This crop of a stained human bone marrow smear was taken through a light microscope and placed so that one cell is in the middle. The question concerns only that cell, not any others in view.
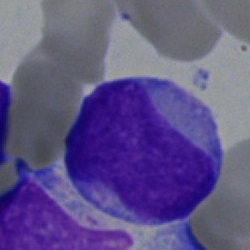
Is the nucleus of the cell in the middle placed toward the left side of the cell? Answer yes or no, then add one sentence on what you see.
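Yes. The nucleus is set off-centre toward the lower left, with the widest band of cytoplasm at the upper right.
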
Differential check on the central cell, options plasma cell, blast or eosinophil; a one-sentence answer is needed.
The crop shows a blast in its centre.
